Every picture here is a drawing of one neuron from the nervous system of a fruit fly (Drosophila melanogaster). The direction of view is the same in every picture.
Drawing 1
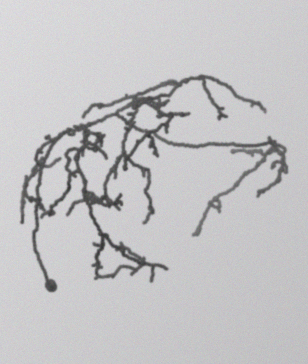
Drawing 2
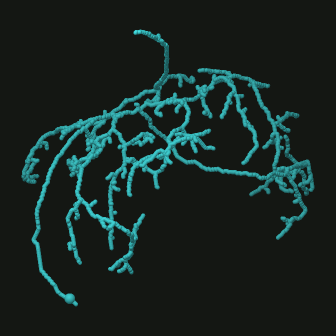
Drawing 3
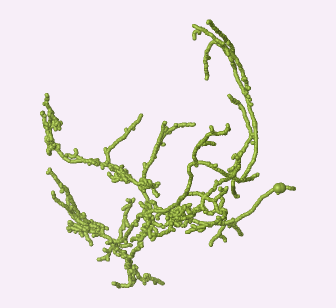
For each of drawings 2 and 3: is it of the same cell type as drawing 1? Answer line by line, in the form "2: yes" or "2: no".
2: yes
3: no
